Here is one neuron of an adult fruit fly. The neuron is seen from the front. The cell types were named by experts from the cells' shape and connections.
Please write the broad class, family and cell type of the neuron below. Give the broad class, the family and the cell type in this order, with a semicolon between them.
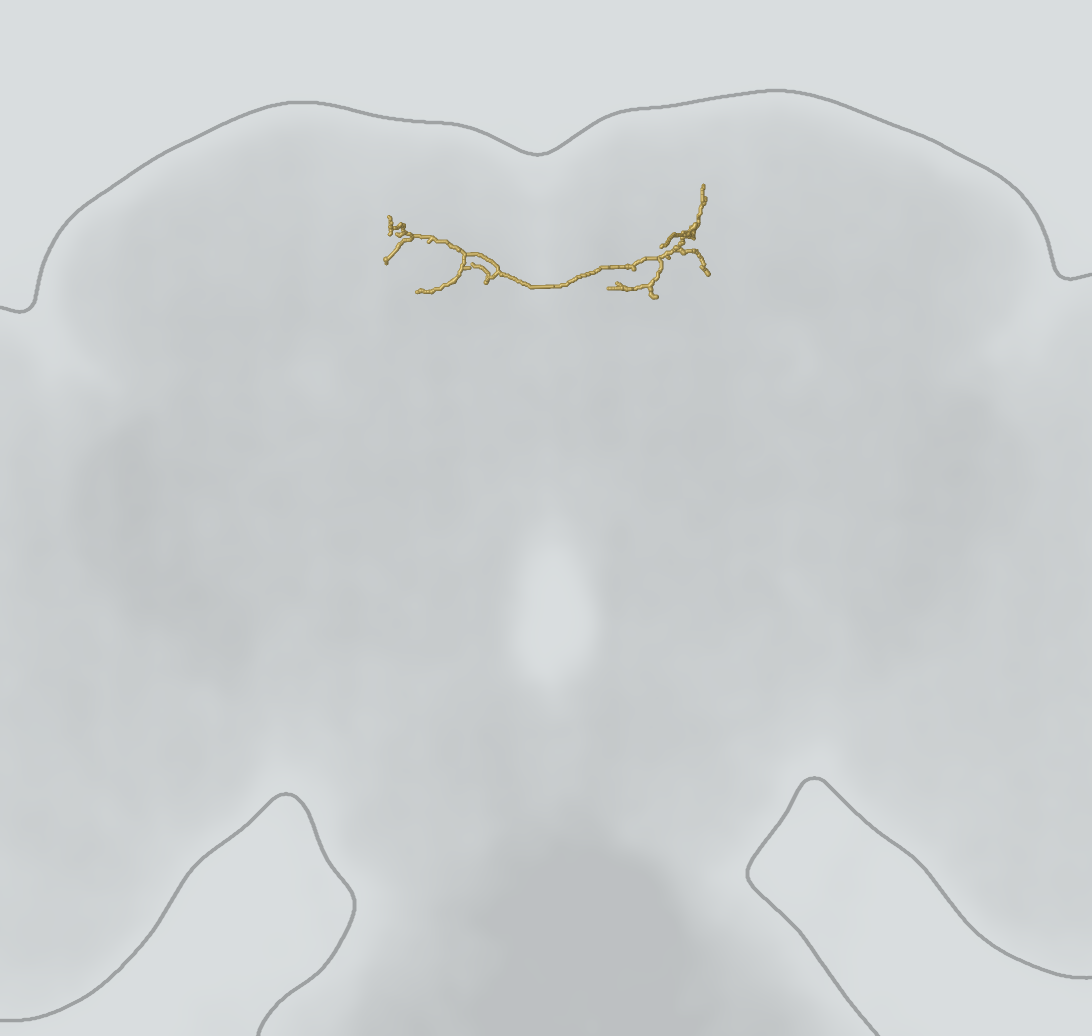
central-brain intrinsic neuron; hemilineage LHp2; SMP236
